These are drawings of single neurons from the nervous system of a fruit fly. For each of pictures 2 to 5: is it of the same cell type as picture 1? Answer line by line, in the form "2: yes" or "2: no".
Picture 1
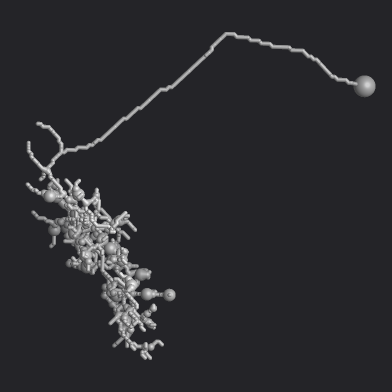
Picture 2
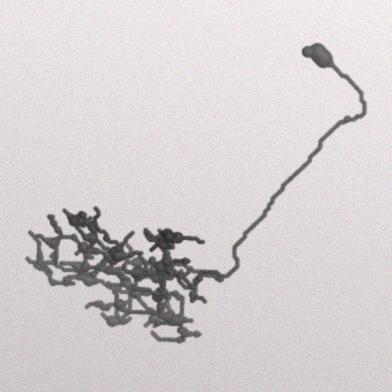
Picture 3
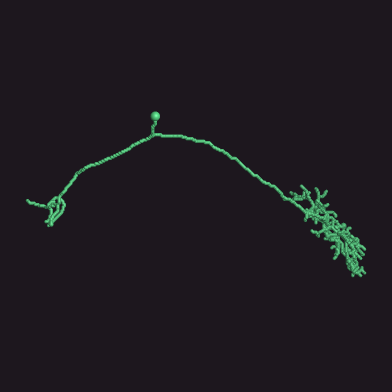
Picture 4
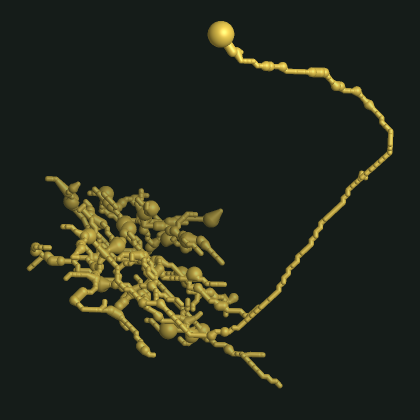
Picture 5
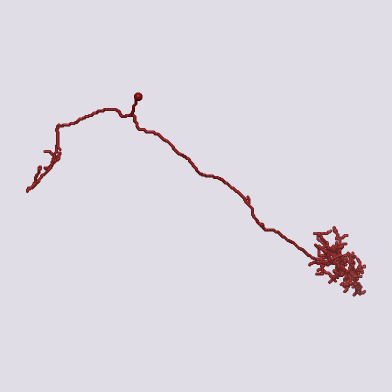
2: yes
3: no
4: yes
5: no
